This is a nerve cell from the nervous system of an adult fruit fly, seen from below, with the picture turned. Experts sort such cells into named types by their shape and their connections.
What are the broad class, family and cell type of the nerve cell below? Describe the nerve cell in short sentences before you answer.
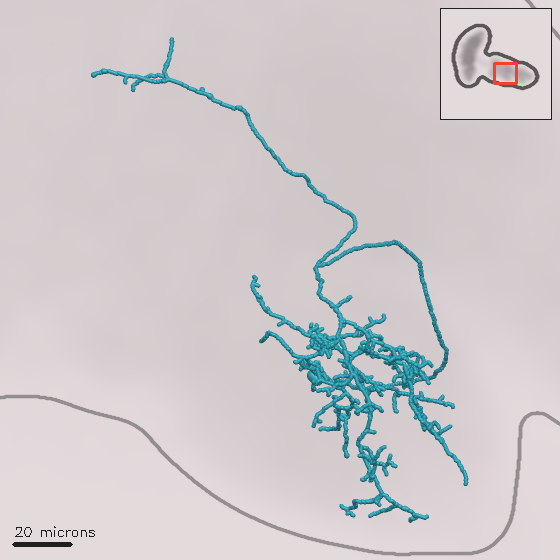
It lies in the nerve cord. By the scale bar it is about 170 microns tall in this view. The picture shows dozens of branch ends. This is a nerve-cord intrinsic neuron. The family is hemilineage 23B. Its cell type is IN23B063.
